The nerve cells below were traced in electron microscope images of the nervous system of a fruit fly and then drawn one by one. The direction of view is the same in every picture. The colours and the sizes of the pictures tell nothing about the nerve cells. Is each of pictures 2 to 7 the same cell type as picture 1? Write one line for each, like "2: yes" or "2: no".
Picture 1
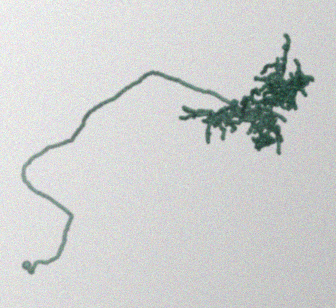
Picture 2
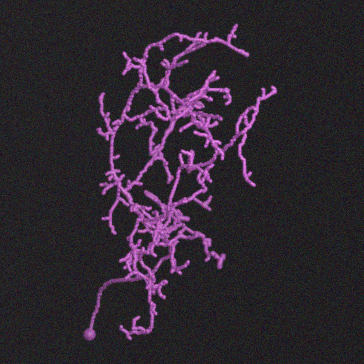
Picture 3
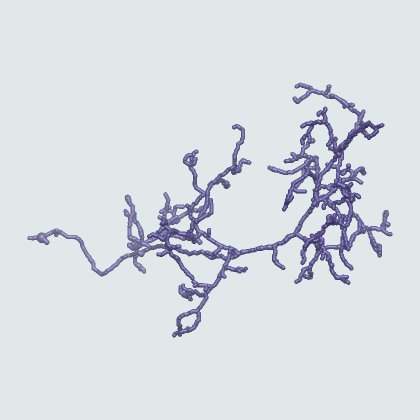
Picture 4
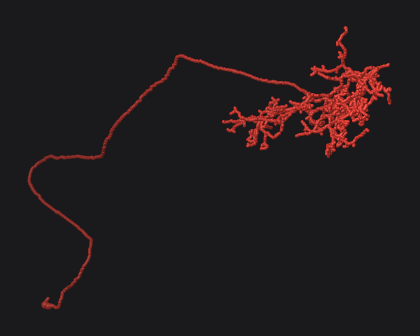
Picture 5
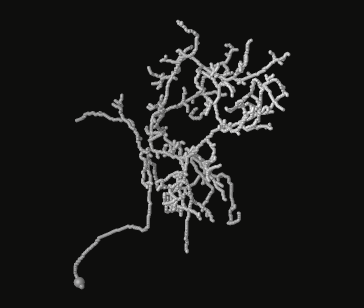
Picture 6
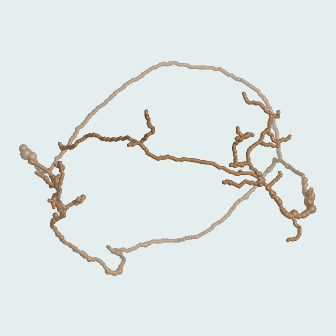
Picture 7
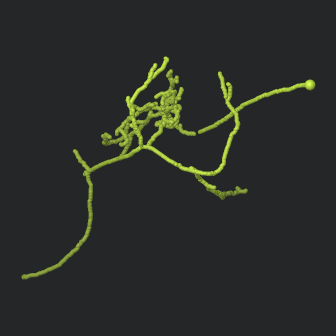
2: no
3: no
4: yes
5: no
6: no
7: no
